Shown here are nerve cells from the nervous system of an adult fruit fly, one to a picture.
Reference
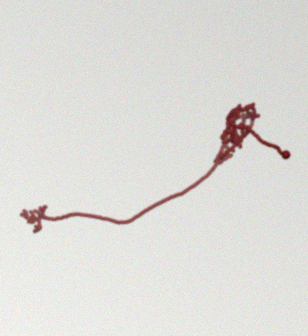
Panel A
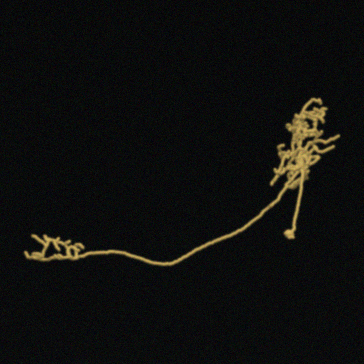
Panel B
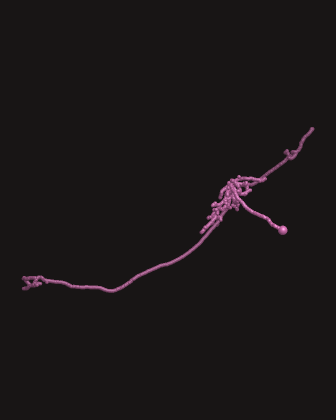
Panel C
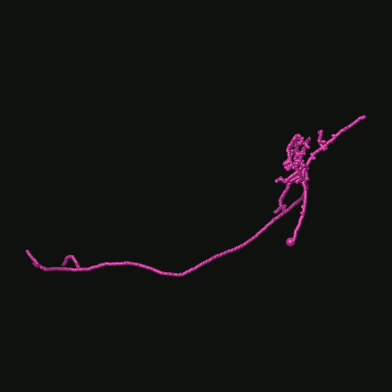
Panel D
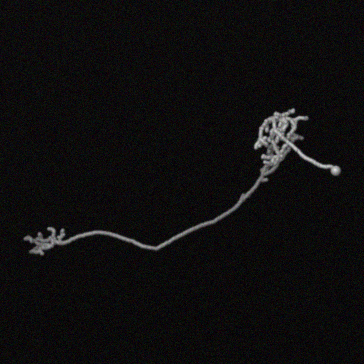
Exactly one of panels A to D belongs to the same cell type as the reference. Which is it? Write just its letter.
D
